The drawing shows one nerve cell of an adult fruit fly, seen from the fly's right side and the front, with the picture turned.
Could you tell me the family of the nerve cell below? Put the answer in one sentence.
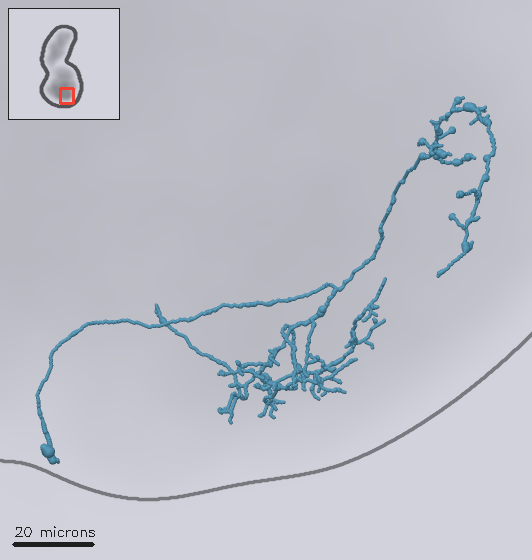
The family is hemilineage SLPal5.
